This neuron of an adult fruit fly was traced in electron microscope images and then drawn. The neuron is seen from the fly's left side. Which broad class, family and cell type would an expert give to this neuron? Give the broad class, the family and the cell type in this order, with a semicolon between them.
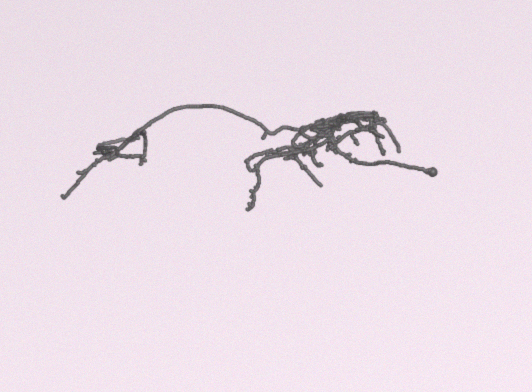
nerve-cord intrinsic neuron; hemilineage 27X; IN27X023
